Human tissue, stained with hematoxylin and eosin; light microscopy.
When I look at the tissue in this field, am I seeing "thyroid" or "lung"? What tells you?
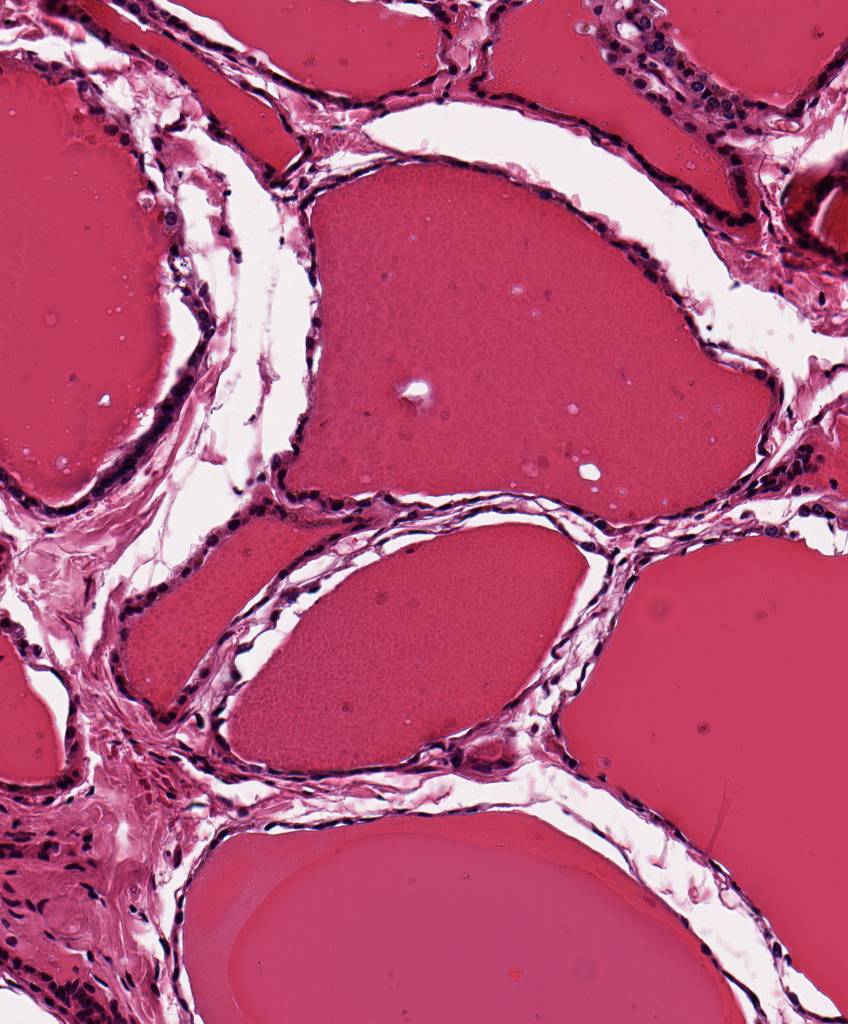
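Thyroid. Large follicles of varied, rounded to angular shape fill the field, set close together with only thin tissue between them. Each is lined by a single layer of flattened epithelial cells whose small, dark nuclei lie flattened along the follicle edge, and this lining runs smoothly around each follicle with no papillary infoldings into the lumen.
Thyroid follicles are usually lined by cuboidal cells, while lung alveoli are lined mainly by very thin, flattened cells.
So the flattened lining here, taken on its own, sits nearer the lung pattern and does not settle the question.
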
